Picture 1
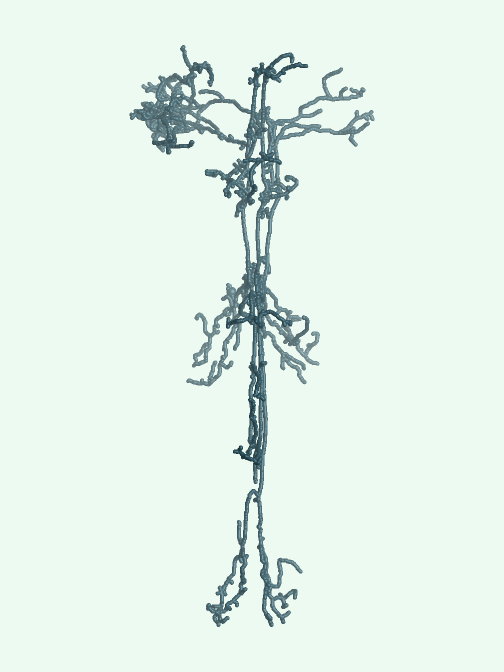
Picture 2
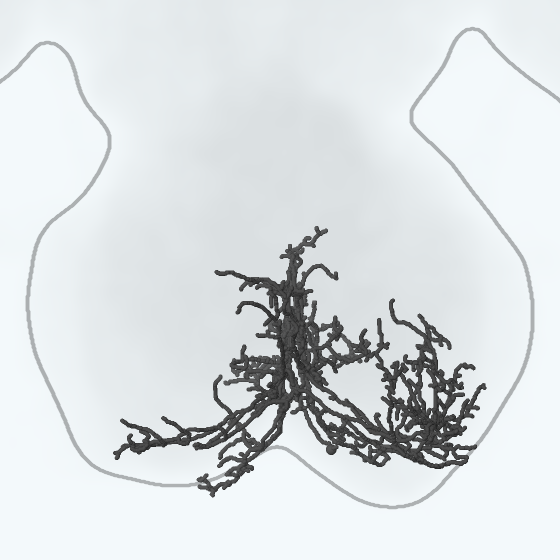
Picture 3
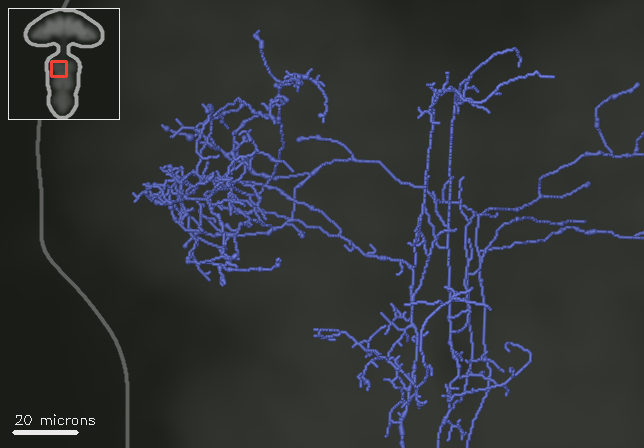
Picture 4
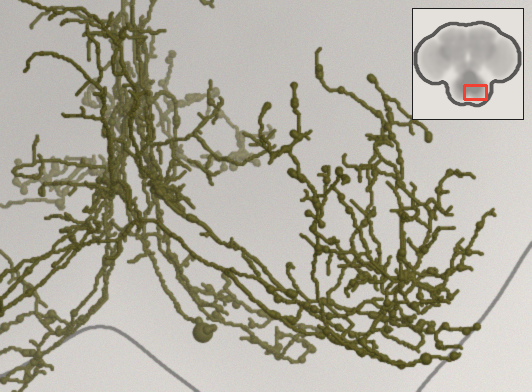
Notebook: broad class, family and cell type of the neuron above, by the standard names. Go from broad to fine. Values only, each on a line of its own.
nerve-cord intrinsic neuron
hemilineage 05B
IN05B024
